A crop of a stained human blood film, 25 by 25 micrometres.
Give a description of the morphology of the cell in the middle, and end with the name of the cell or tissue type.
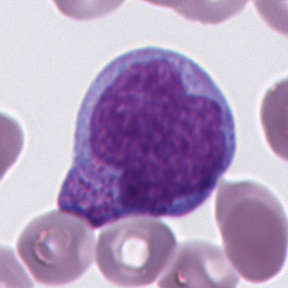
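A bulge of cytoplasm interrupts the rounded outline at the lower left. Fine purplish granules are scattered through the cytoplasm in that same region. A notch indents the upper right border of the nucleus. The cytoplasm contains no vacuoles. The cell is an atypical promyelocyte.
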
